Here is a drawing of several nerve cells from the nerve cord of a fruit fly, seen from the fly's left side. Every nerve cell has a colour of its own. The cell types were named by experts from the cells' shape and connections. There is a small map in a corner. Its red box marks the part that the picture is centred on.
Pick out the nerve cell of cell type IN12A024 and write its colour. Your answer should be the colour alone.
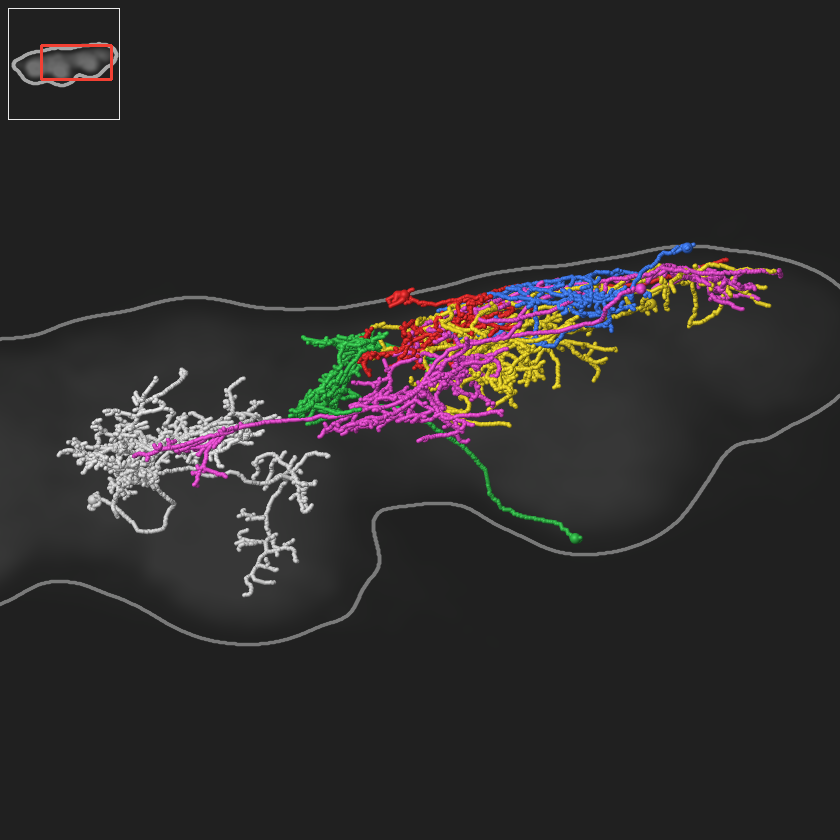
yellow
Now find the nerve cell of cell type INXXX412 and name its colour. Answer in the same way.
blue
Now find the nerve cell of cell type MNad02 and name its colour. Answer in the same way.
red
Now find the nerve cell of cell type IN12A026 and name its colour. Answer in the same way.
magenta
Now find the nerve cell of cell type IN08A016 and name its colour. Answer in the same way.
white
